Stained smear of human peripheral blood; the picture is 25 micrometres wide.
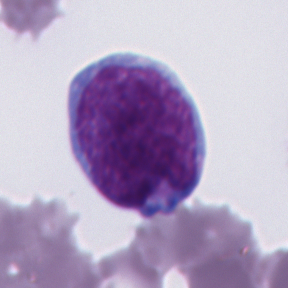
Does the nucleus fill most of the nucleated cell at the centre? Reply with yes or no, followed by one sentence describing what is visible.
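Yes. The cytoplasm forms only a thin rim around the nucleus.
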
